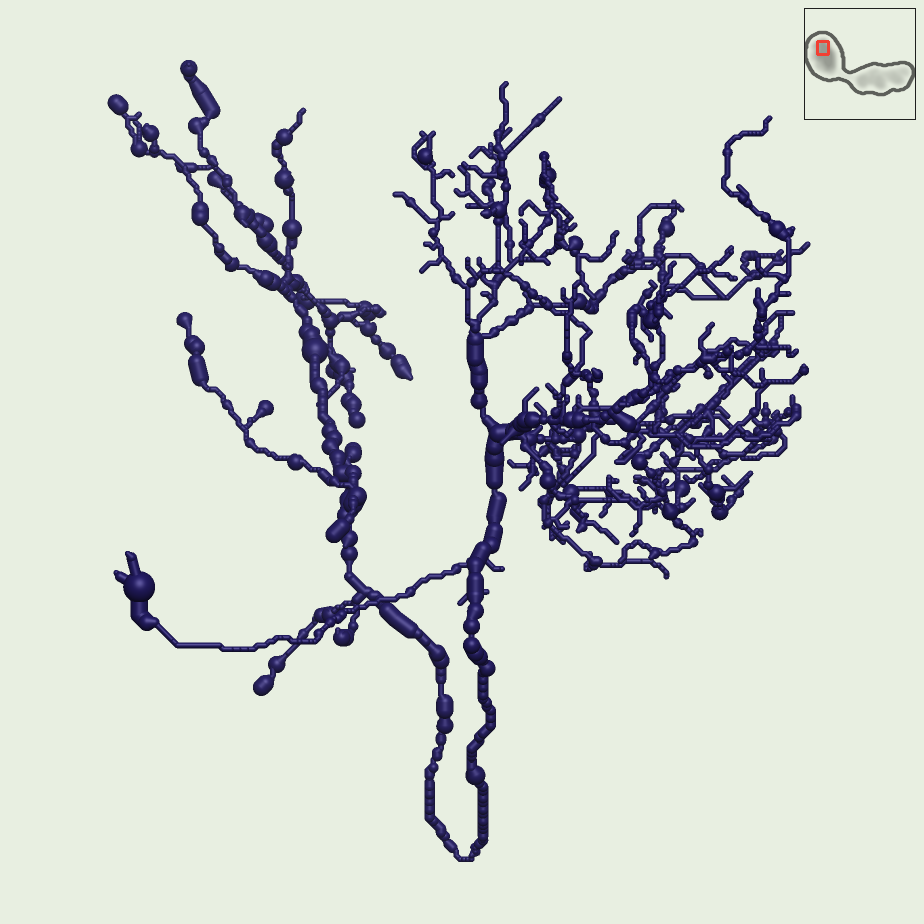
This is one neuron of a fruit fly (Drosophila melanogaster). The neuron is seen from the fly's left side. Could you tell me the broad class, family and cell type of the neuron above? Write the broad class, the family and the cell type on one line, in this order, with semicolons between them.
central-brain intrinsic neuron; hemilineage VLPl2_posterior; LHAV2b5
